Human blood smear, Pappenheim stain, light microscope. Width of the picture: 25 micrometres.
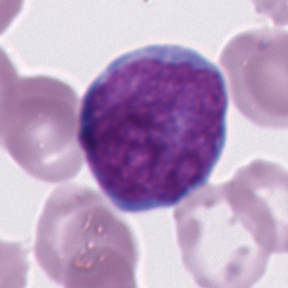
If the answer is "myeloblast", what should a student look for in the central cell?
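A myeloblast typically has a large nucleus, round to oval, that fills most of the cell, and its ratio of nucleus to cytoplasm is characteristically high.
Here the nucleus is round in outline and about 13 micrometres across, in a cell of about 15 by 13 micrometres, and it fills about 80% of the cell's area, which goes with that.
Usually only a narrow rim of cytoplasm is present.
This cell shows just that: a narrow blue rim around the nucleus.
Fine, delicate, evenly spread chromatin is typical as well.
Look closely and you will find the chromatin finely stippled and evenly spread, with no coarse dark clumps, so that fits too. Two more things are simply there to be seen: the nucleus has no lobes and no deep indentation, and the rim of cytoplasm is widest along the top edge of the cell.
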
